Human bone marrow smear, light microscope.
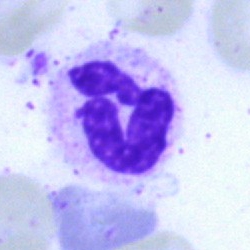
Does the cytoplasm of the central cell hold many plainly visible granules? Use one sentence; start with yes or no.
Yes, the cytoplasm of the cell is rich in visible granules.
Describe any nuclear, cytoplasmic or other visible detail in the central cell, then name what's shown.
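Outline roughly round. Chromatin dense, staining dark purple. Cytoplasm free of vacuoles. Cell is a segmented neutrophil.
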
